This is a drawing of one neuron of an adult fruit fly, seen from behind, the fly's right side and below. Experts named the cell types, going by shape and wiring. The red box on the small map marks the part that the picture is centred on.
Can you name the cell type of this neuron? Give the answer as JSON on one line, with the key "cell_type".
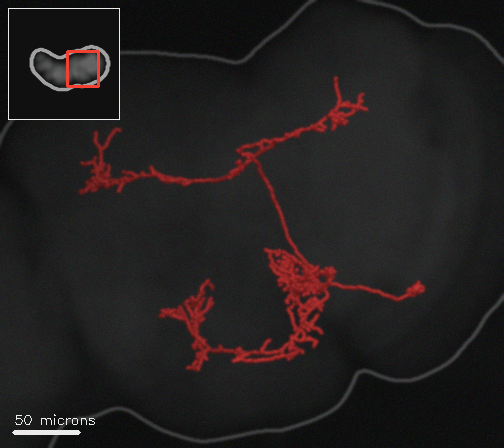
{"cell_type": "VES025"}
